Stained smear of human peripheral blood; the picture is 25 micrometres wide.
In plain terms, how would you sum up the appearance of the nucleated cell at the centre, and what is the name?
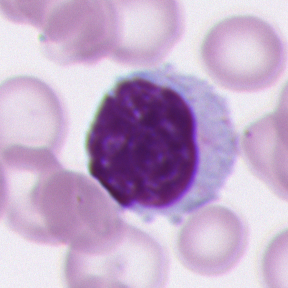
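Outline roughly round. Lower and right cytoplasmic edges slightly ragged, with small fringe-like projections. Nucleus round to slightly oval, unlobed. No cytoplasmic vacuoles. Typical lymphocyte.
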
